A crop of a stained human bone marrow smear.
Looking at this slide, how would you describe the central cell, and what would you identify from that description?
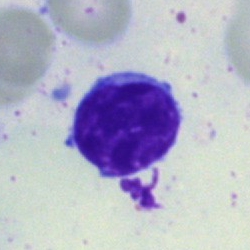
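Round outline. Chromatin dense, dark purple. Only a very thin rim of cytoplasm visible around the nucleus. No granules in the cytoplasm. Lymphocyte.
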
